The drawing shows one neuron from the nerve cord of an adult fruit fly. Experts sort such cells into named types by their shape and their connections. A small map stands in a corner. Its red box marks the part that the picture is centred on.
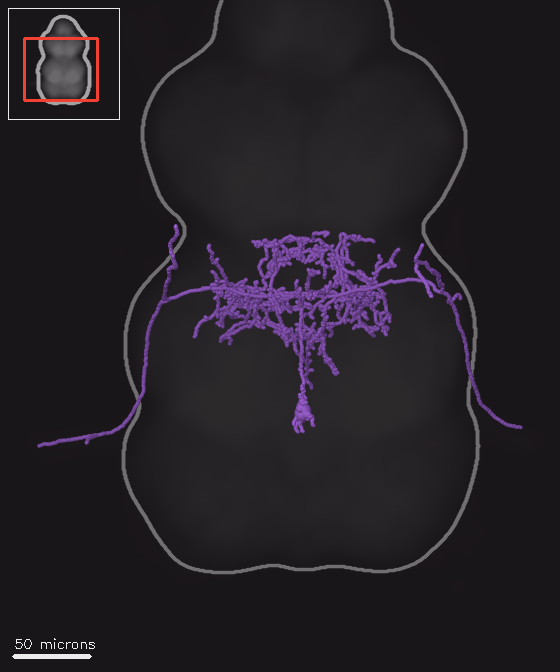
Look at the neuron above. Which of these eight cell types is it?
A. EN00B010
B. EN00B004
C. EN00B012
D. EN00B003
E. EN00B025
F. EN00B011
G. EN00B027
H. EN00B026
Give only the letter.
F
